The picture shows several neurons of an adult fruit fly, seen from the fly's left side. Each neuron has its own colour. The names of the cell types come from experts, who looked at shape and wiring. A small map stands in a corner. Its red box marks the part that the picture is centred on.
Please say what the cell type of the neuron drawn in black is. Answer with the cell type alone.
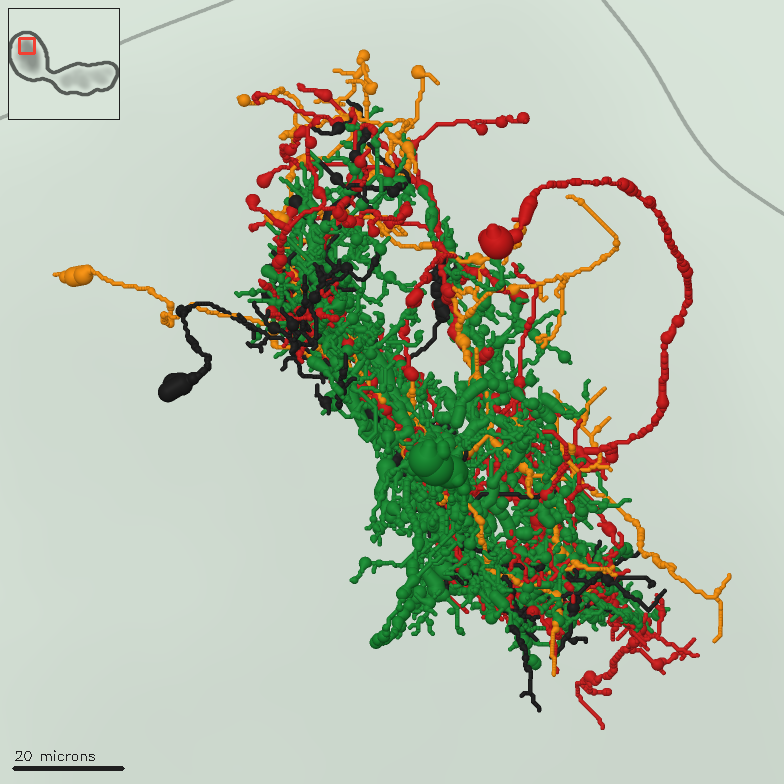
CB2285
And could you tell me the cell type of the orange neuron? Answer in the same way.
SLP160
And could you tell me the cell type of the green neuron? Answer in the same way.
SLP056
